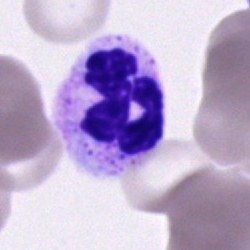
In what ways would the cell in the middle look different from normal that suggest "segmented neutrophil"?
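Segmented neutrophil in the middle. Goes with it: fine granules scattered through the cytoplasm.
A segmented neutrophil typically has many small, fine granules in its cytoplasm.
Against: these granules are purple.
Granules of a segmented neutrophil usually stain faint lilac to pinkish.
Also seen: nucleus divided into several lobes, chromatin dark purple and coarsely clumped, plentiful pale lilac cytoplasm around the nucleus.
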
